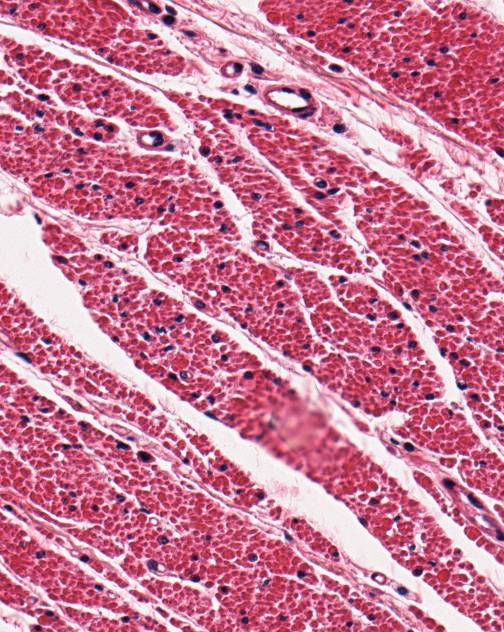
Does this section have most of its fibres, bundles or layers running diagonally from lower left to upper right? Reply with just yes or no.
No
